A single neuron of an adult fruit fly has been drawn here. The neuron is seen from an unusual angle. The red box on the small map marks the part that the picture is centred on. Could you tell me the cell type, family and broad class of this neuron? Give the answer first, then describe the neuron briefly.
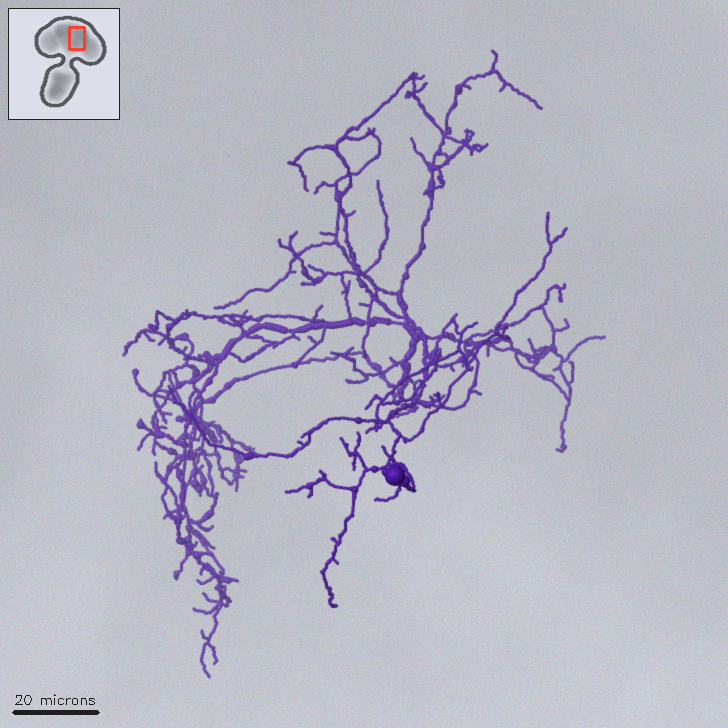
Its cell type is VES204m. The family is hemilineage SMPpv2_ventral. It is a central-brain intrinsic neuron. From top to bottom in the picture it spans about 150 microns. More than a hundred branch ends can be seen.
